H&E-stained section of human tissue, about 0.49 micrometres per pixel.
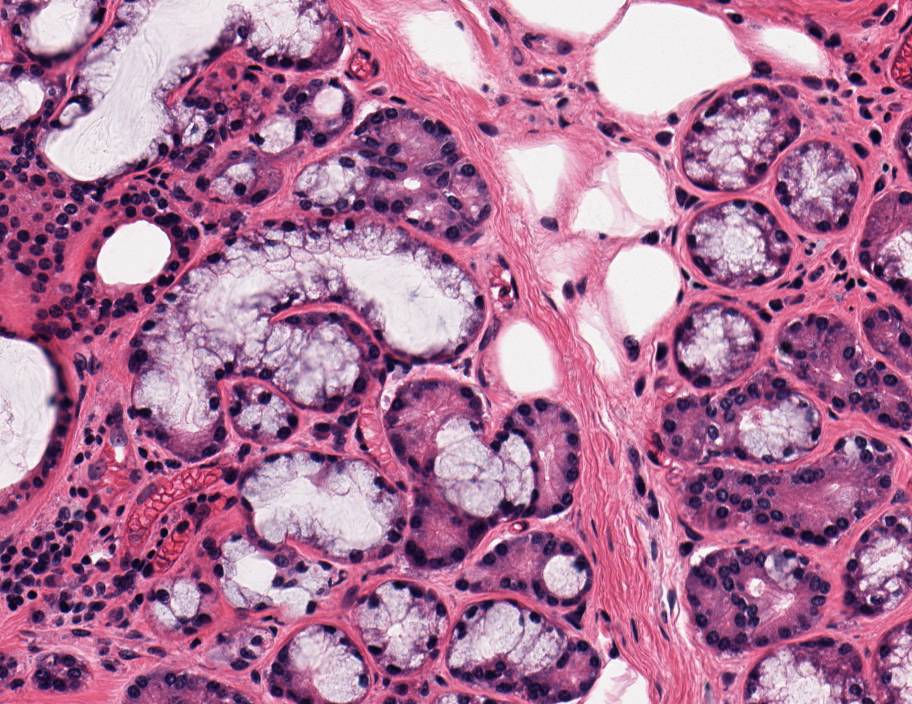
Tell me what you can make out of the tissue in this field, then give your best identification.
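Rounded glandular acini flank a dense pink collagen band running from top centre toward lower right. Many are lined by cells with pale, foamy, grey-blue cytoplasm and flattened dark nuclei against the base. Clear rounded adipocytes lie beside the band, upper centre. The tissue is minor salivary gland.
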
